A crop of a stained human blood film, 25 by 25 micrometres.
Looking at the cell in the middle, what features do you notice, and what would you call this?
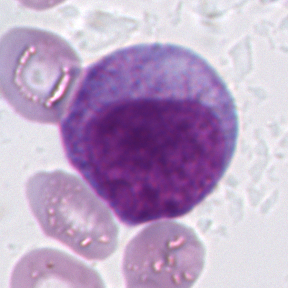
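The surface of the central cell shows no projections. Its nucleus sits in the lower part of the cell, so the widest band of cytoplasm lies above it. That cytoplasm holds fine purple granules and no vacuoles. This cell is a promyelocyte.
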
